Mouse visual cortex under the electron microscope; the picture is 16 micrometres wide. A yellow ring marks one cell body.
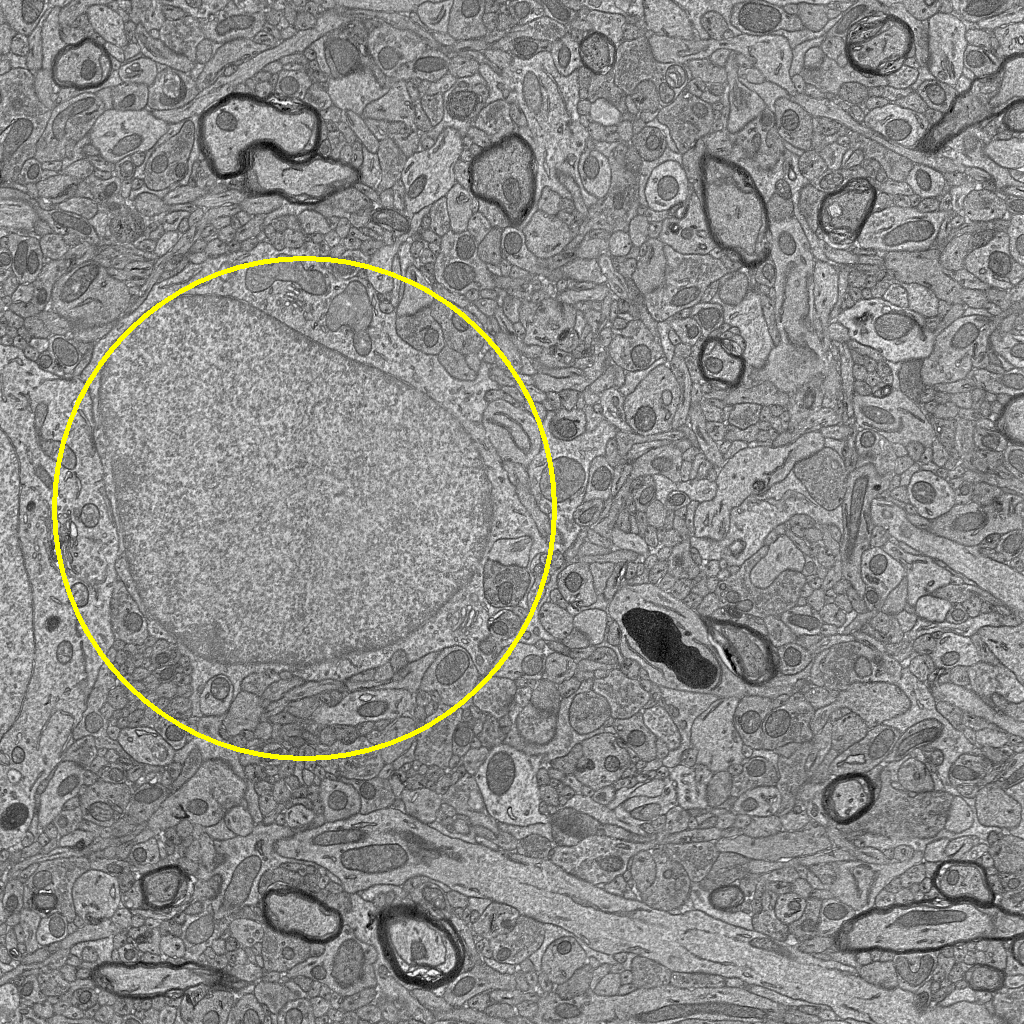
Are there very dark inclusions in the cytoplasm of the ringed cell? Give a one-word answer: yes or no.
No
